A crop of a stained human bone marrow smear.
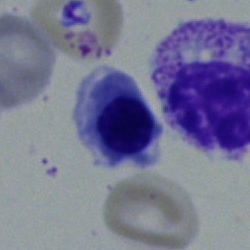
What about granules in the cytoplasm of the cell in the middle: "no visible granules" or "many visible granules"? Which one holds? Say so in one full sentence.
The cytoplasm of the cell lacks visible granules entirely.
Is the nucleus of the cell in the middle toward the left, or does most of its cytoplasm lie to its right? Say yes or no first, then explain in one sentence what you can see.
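No. The nucleus sits off-centre, toward the lower right of the cell.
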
